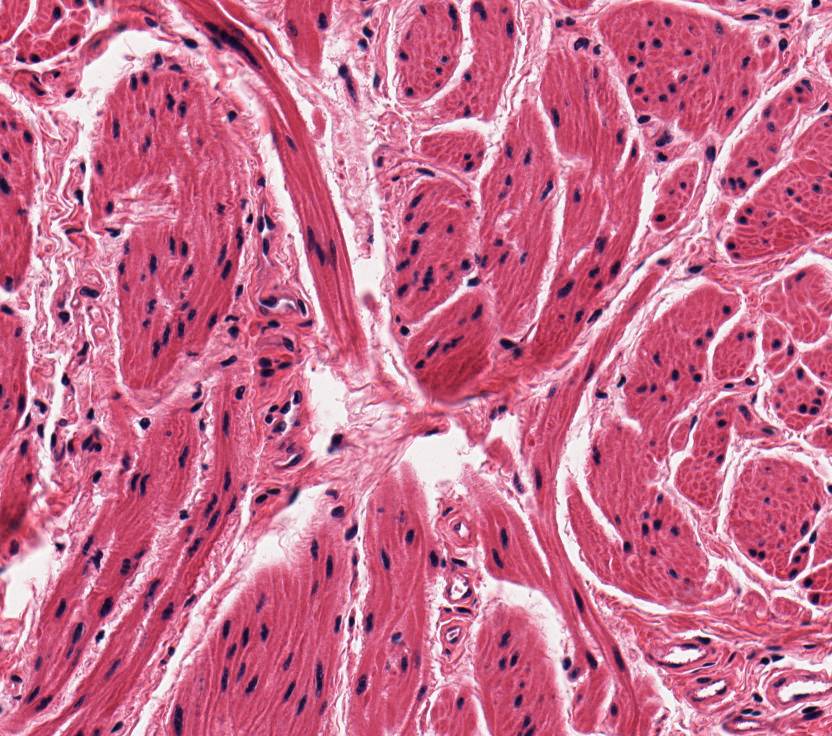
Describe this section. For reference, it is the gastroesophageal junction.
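The field consists of smooth muscle cell bundles parted by thin strands of connective tissue. These bundles run in different directions: on the left they are mostly cut lengthwise, on the right mostly across. Lengthwise-cut bundles show elongated, cigar-shaped nuclei. Where bundles are cut across at the right, nuclei appear as small, round, dark dots.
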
